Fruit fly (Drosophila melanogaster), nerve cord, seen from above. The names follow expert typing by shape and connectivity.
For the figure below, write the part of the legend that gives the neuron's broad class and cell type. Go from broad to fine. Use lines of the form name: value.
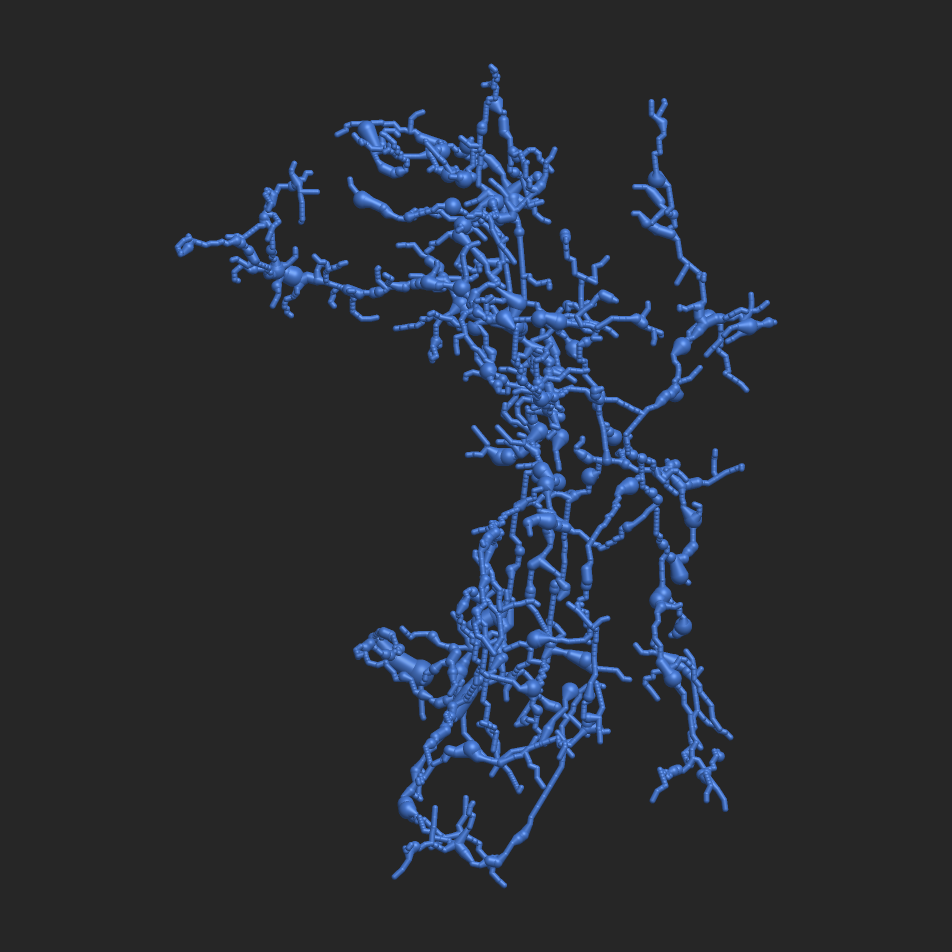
broad class: nerve-cord intrinsic neuron
cell type: INXXX381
